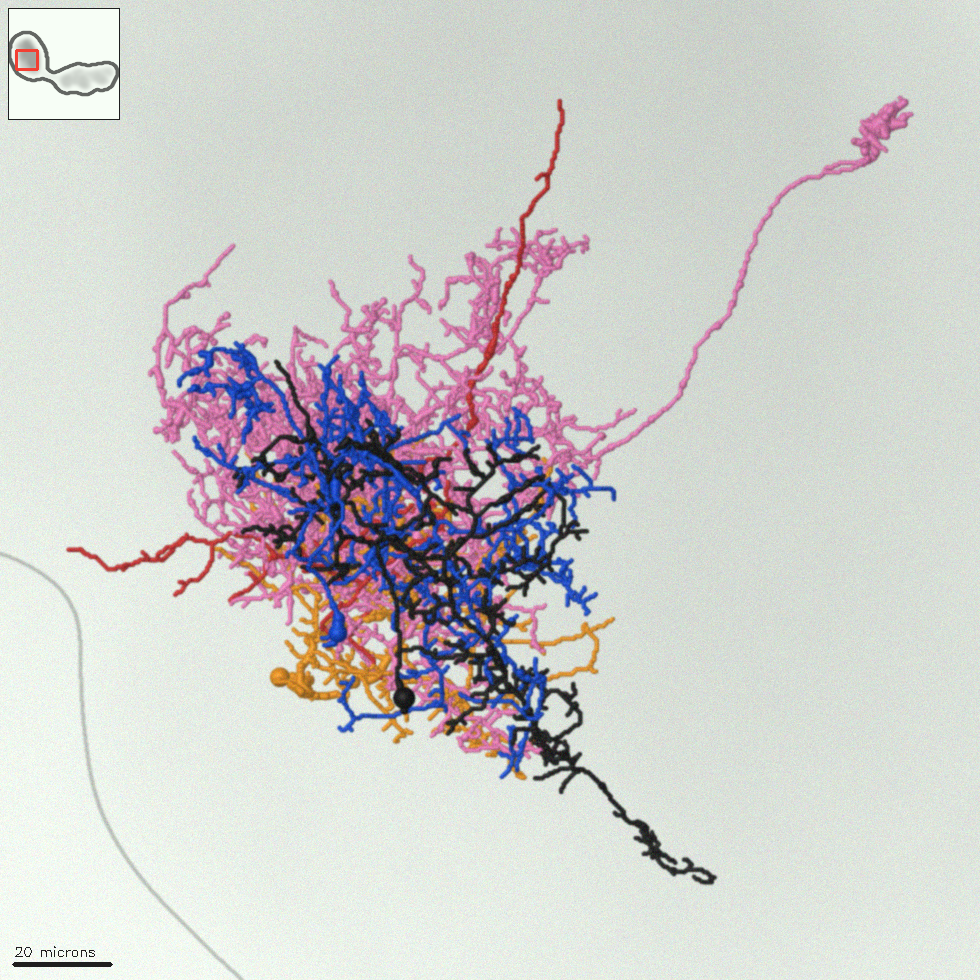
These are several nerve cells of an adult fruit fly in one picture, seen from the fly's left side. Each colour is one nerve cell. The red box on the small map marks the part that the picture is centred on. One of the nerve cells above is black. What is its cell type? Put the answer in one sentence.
The cell type is AVLP611.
